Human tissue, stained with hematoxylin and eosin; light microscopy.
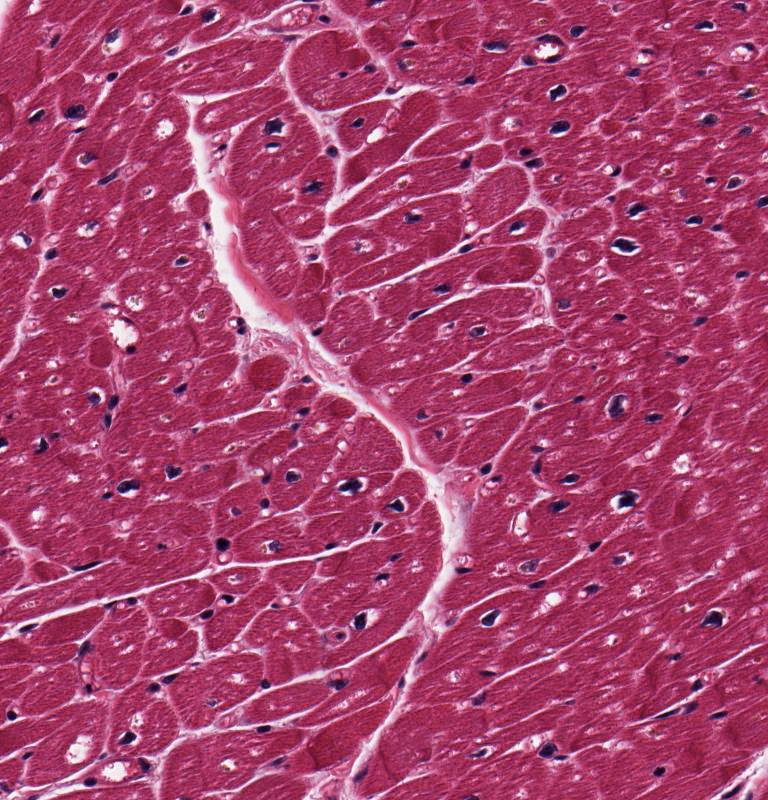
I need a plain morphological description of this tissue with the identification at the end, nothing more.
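The fibres fill the whole field, closely packed, most cut across or obliquely. Many central nuclei sit in a small pale clear halo. Small dark elongated nuclei lie in the thin spaces between muscle cells. No fat cells anywhere. This is left ventricle of the heart.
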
